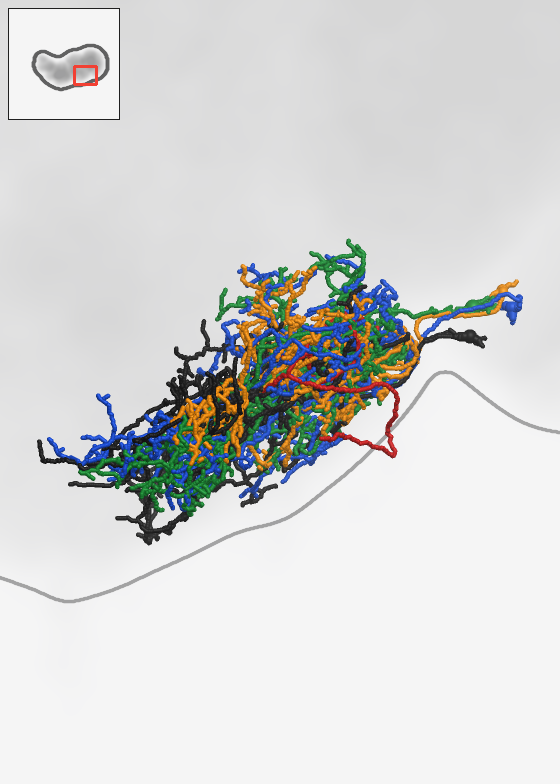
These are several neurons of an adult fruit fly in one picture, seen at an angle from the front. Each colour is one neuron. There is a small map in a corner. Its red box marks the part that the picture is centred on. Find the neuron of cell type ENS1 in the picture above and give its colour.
red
